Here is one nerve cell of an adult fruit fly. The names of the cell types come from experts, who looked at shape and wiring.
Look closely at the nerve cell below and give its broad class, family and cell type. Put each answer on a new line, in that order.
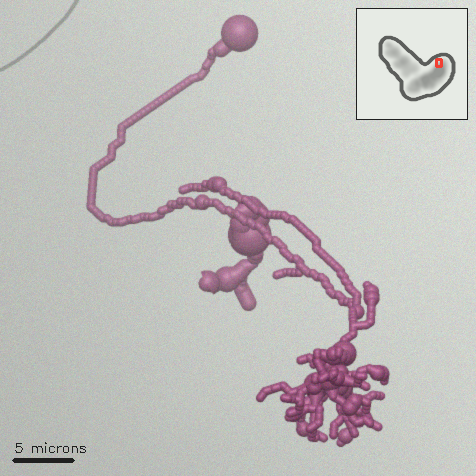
optic-lobe intrinsic neuron
T
T5c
